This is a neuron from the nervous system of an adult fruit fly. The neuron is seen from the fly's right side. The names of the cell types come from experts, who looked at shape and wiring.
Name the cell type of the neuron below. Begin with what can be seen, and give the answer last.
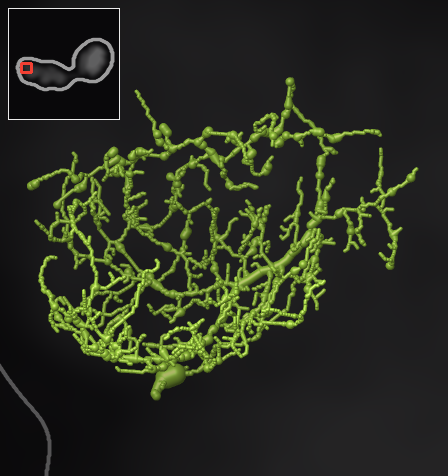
The cell body is at the bottom of the picture. In this view it is about as wide as it is tall. Its broad class is nerve-cord intrinsic neuron. It is of cell type INXXX297.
